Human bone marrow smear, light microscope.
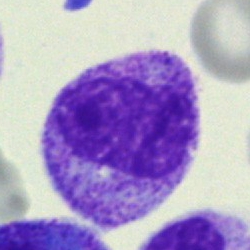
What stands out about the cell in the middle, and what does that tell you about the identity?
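Lilac-purple cytoplasm, most of it lying below the nucleus, holds scattered fine purple granules. A small pale spot sits in the cytoplasm against the lower border of the nucleus. It is a myelocyte.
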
